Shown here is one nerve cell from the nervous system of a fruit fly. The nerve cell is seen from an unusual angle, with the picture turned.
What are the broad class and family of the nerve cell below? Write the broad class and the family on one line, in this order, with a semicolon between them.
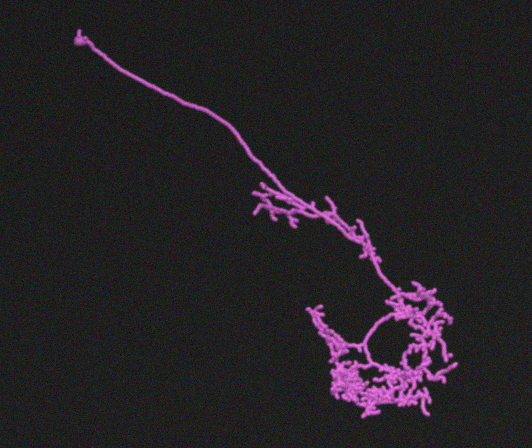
nerve-cord intrinsic neuron; hemilineage 06B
